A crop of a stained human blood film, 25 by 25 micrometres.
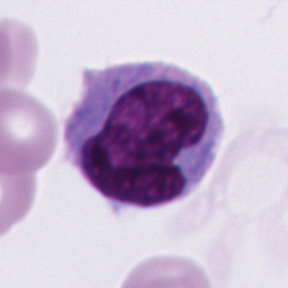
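Monocyte in a stained blood smear: the nucleus, about 12 by 10 micrometres, is folded, with a deep notch cutting in from the right, and its chromatin is lacy with scattered darker clumps. It takes up about 60% of a cell roughly 14 micrometres across. The cytoplasm is pale grey-blue, and the margin is irregular, with small pointed tags of cytoplasm.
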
